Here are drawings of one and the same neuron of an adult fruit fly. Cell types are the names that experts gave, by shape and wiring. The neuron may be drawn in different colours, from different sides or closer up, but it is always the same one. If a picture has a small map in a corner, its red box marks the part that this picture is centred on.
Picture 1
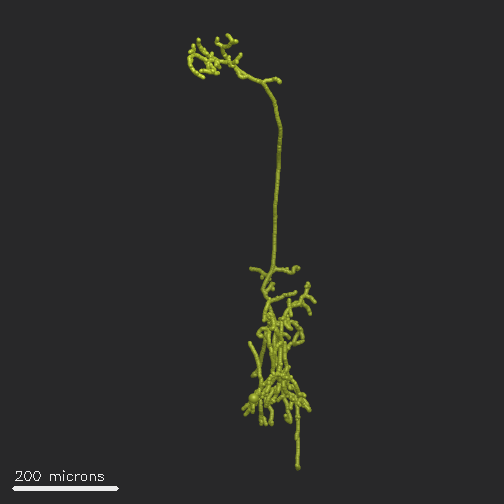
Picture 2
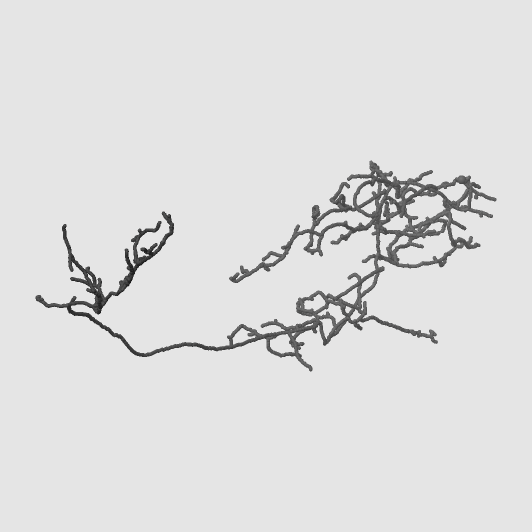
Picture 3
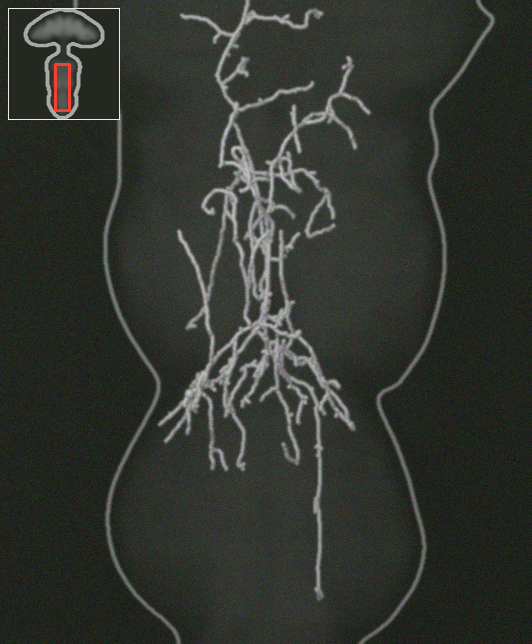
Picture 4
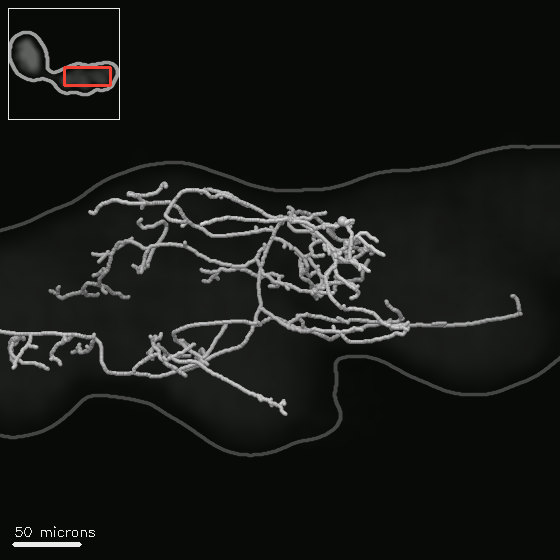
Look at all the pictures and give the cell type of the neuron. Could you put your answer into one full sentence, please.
By type, the neuron is AN17B011.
